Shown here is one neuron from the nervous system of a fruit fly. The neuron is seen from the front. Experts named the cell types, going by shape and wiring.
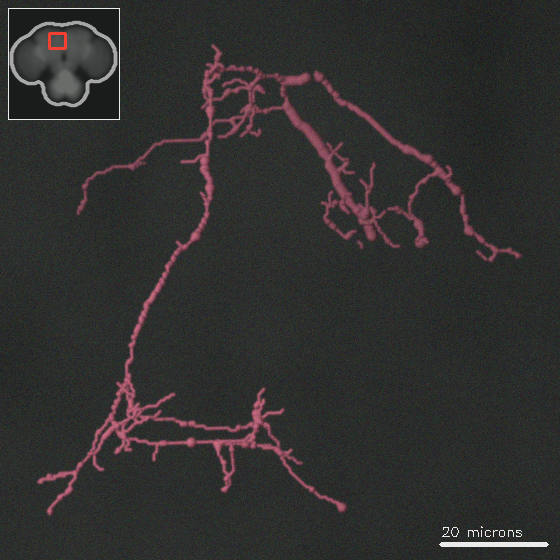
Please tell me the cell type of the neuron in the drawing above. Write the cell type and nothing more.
ATL035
